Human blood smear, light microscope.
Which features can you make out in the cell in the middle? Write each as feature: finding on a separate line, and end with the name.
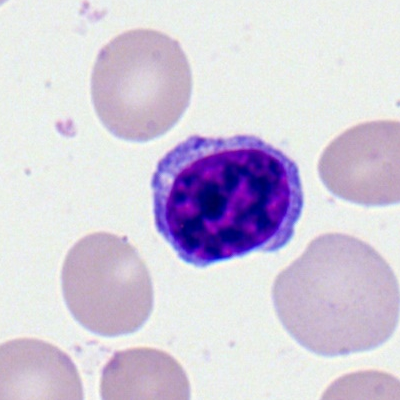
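Outline: roughly round
Nucleus: fills most of the cell, leaving a thin cytoplasmic rim
Chromatin: dark purple, coarsely clumped
Cytoplasmic rim: pale blue
Name: lymphocyte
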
